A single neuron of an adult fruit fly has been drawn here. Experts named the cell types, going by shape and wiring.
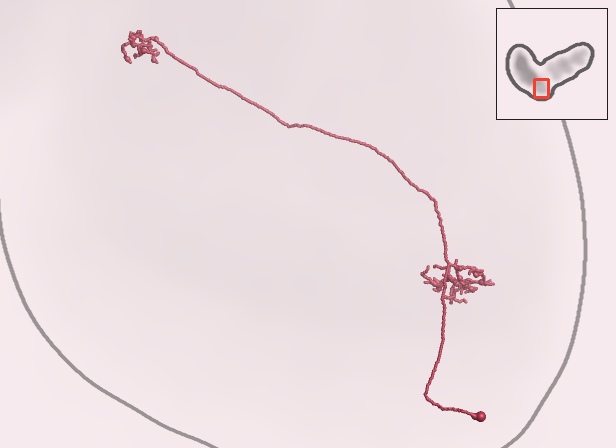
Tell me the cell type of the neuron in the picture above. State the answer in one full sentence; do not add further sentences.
This neuron falls under the cell type Tm34.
